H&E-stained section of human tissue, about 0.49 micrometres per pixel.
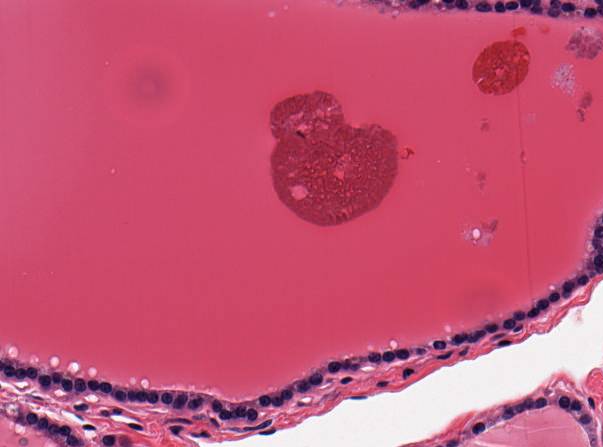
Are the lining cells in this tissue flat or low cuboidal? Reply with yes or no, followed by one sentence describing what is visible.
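Yes. The lumen is lined along the lower edge by a single layer of flattened to low cuboidal cells.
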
